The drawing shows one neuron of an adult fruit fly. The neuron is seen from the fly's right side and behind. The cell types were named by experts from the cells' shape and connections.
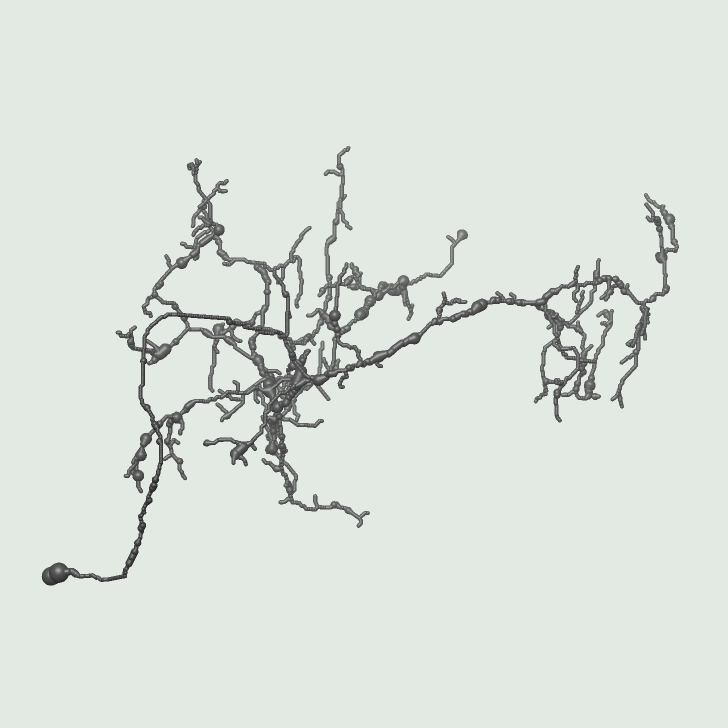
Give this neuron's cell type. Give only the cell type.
IN20A.22A057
